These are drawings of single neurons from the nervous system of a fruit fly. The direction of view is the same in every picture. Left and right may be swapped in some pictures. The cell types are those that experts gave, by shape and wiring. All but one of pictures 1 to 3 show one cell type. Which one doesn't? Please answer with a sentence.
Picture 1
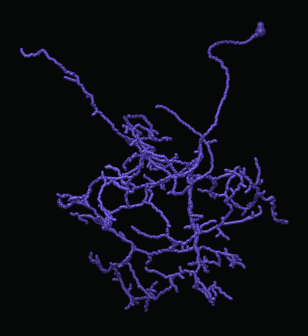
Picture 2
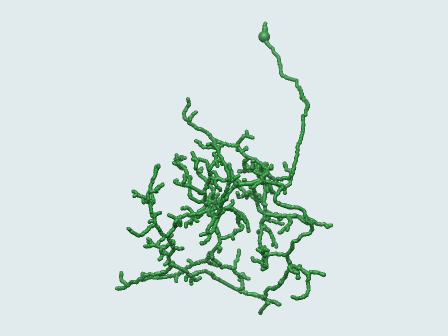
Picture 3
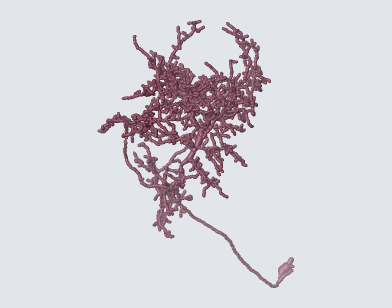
Picture 3 shows a neuron of another cell type.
